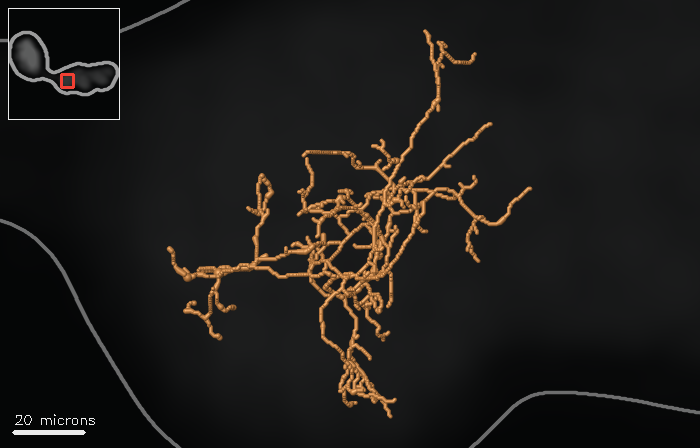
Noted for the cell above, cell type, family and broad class: IN20A.22A017; hemilineage 20A.22A; nerve-cord intrinsic neuron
